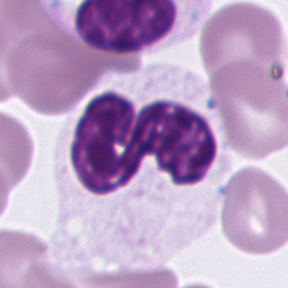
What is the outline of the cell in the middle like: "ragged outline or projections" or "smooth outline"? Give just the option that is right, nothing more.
Smooth outline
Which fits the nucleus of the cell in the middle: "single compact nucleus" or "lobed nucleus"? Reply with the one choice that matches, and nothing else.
Lobed nucleus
